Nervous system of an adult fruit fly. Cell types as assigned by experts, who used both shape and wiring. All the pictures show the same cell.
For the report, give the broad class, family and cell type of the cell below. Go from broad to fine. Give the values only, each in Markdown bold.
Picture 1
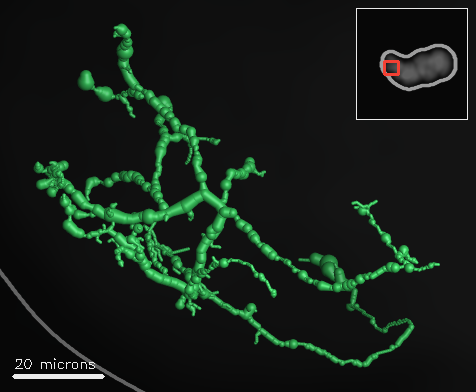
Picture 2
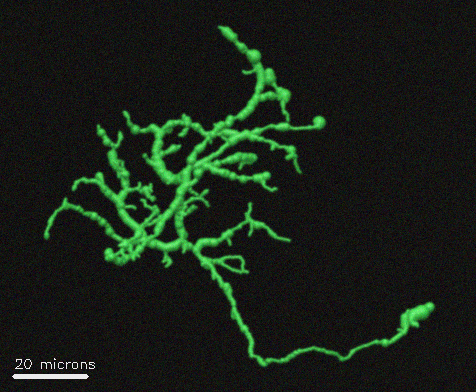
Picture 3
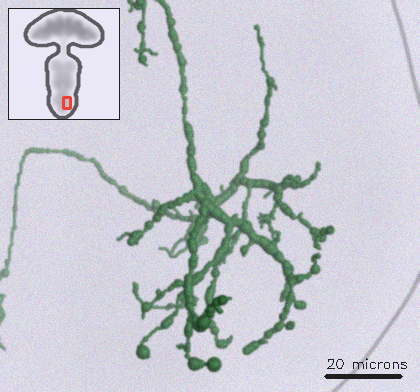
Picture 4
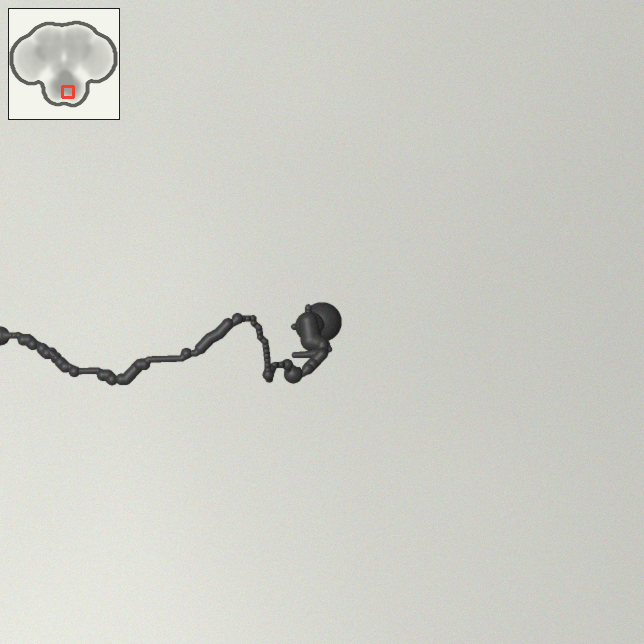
**nerve-cord intrinsic neuron**, **hemilineage 13B**, **IN13B031**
